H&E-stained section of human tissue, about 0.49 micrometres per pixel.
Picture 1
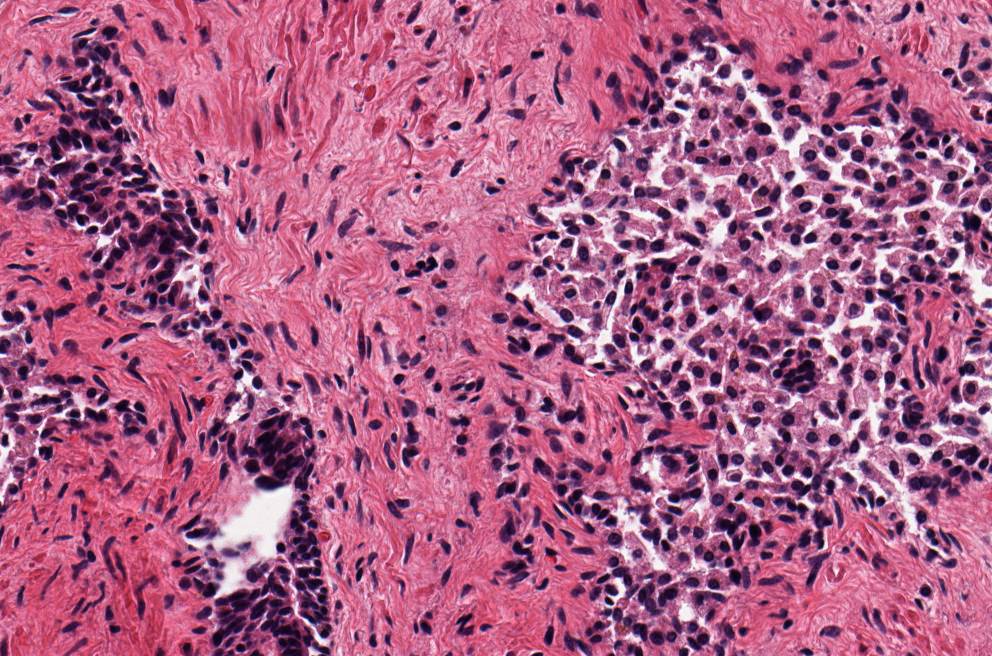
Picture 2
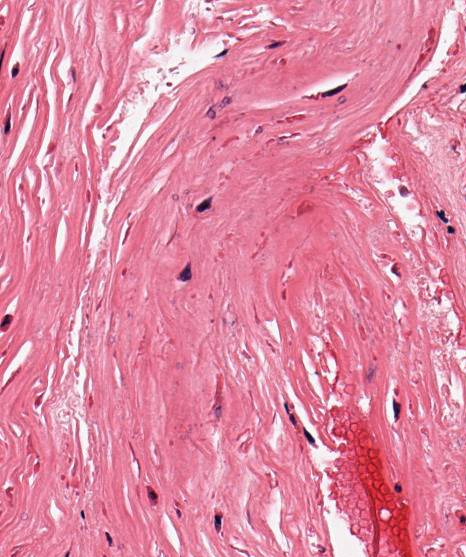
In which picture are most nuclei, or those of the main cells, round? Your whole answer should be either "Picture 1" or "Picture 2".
Picture 1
